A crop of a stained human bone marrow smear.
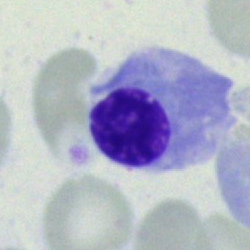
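Erythroblast: the nucleus lies off-centre toward the lower left, with most of the plentiful cytoplasm to its right. No nucleolus is visible in the nucleus, and the cytoplasm shows no distinct granules.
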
